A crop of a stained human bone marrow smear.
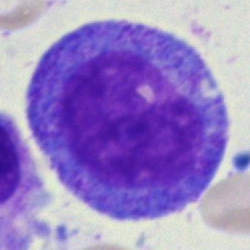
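Promyelocyte: the central cell in this stained human bone marrow smear. A small pale spot lies in the upper part of its nucleus. A rim of blue-purple cytoplasm surrounds the nucleus, and no clear vacuoles are seen in it. Part of another nucleated cell lies beside it at the left edge of the picture.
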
